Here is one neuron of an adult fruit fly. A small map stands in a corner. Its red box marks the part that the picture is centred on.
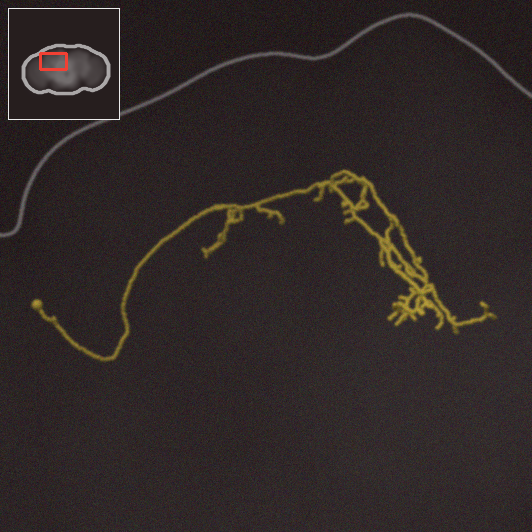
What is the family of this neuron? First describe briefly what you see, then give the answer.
The cell body can be seen on the left of the picture. As drawn here it is wider than it is tall. Its broad class is central-brain intrinsic neuron. The family is hemilineage SIPa1_ventral.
